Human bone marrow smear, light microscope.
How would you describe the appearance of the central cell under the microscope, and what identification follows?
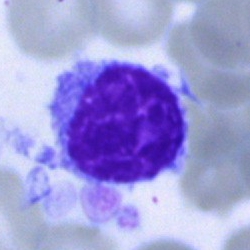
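Chromatin first: dark purple and clumped, with paler streaks running between the clumps. Cytoplasm next: widest on the left side of the cell. Margin last: ragged, with small irregular cytoplasmic projections. The picture is slightly blurred, and the surrounding red cells are out of focus. Name: hairy cell.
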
